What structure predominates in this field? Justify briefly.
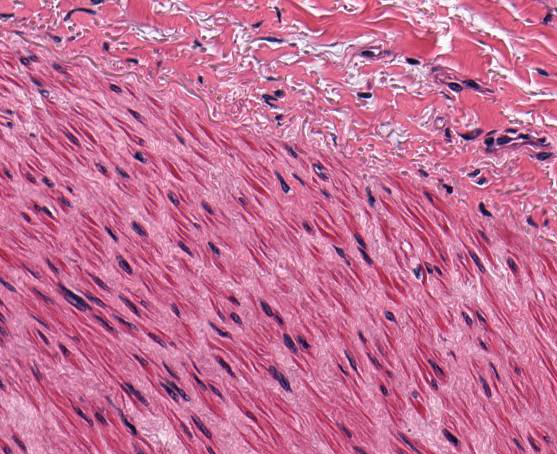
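This field mainly shows the tunica media of an artery. See the dense band of smooth muscle filling the lower two-thirds, its cells running obliquely and parallel to one another right across it.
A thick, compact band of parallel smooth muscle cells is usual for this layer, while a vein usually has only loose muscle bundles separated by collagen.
Now look at the nuclei: elongated, cigar-shaped and dark blue.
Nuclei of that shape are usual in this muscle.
Their pink, fibrillar cytoplasm has indistinct borders between cells, and looser connective tissue runs across the top.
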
